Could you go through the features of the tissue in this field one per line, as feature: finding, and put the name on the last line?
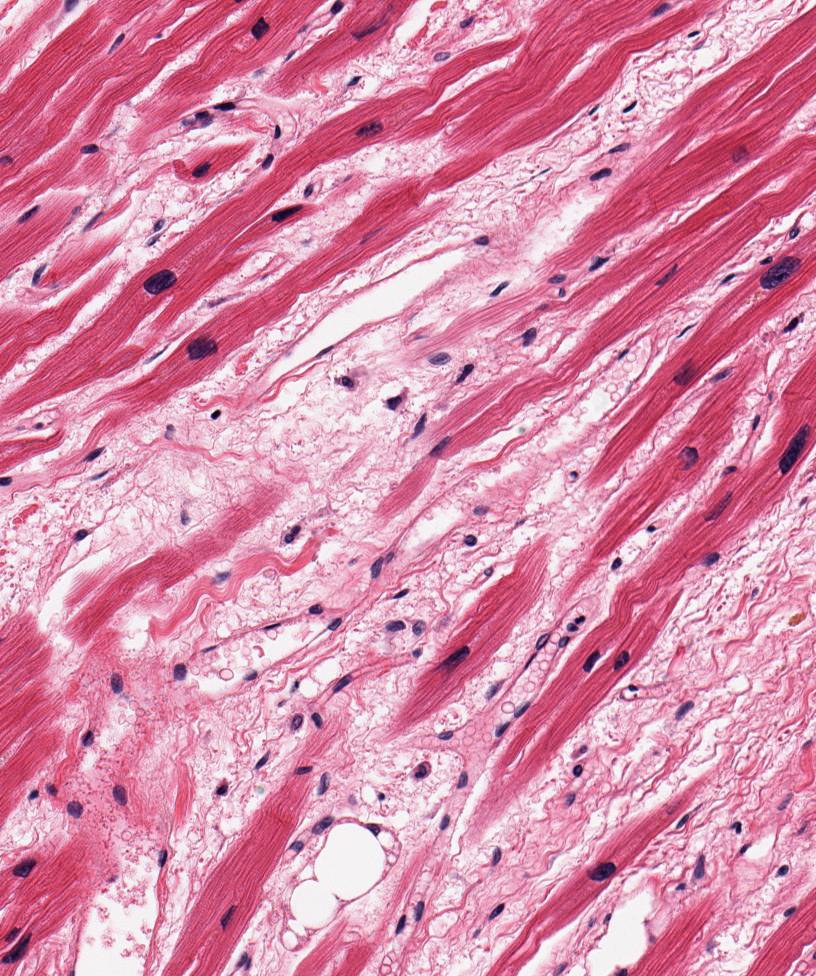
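Stroma: wide, pale, loose, wispy, between muscle fibres
Nuclei: central in fibres
Cytoplasm: deep pink, fine lengthwise lines
Fat: small group of clear round cells, bottom centre
Tissue: atrial appendage of the heart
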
